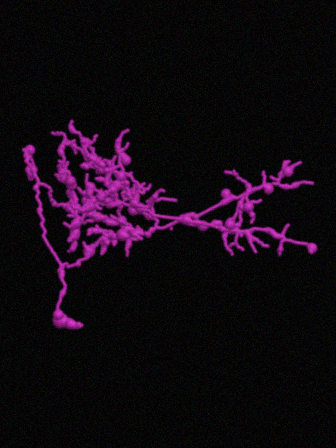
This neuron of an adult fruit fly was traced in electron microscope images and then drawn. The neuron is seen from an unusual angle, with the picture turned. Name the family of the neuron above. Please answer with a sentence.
The family is Li.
